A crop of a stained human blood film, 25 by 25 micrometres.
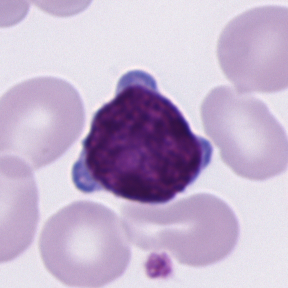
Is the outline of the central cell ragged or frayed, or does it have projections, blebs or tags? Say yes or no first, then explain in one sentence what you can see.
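Yes. Rounded blue blebs bulge out from the cell surface at the top, lower left and right.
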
